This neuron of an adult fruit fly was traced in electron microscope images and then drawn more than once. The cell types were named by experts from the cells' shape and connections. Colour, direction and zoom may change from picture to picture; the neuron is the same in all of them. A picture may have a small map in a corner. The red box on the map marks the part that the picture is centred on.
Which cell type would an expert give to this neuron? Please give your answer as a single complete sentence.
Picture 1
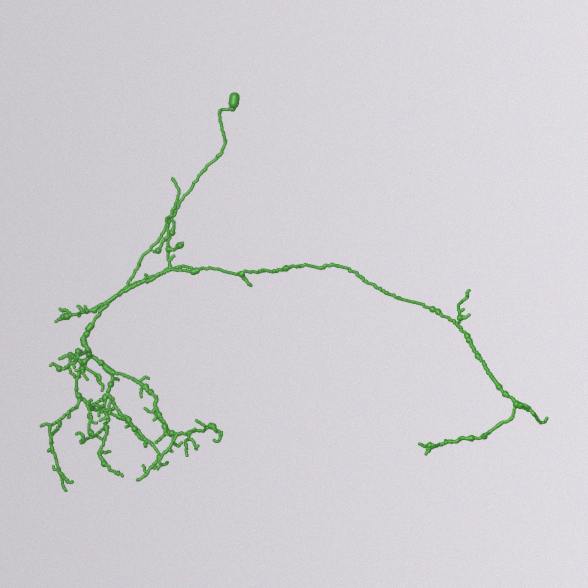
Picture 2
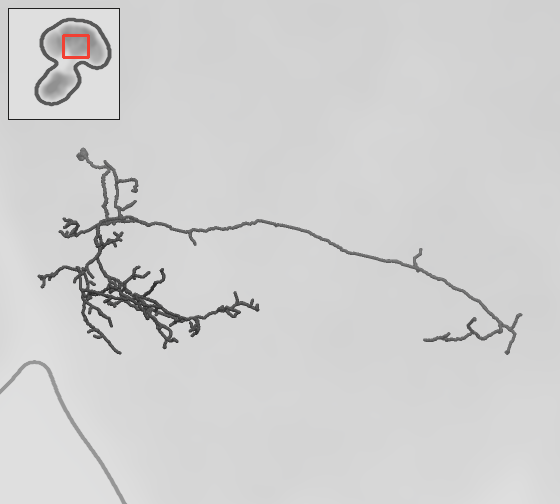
The cell type that fits this neuron is WED167.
